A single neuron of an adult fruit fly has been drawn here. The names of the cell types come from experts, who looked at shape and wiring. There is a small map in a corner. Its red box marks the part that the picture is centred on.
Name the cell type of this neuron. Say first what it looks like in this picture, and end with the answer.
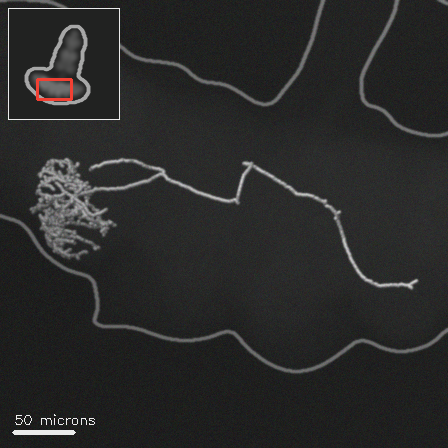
From left to right in the picture it spans about 350 microns. In this view it is more than twice as wide as it is tall. Its broad class is central-brain intrinsic neuron. It is of cell type AVLP115.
